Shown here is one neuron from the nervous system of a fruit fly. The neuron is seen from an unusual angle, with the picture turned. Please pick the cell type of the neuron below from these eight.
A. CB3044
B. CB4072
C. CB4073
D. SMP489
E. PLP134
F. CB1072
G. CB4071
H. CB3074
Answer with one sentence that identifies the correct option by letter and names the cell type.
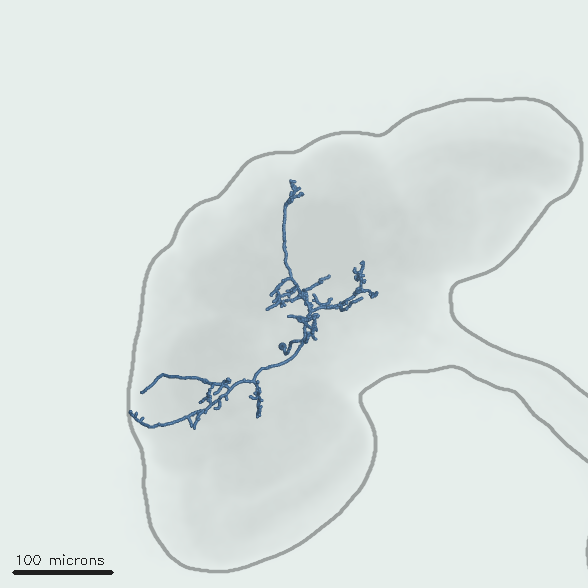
In terms of cell type, the neuron is CB3074, option H.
